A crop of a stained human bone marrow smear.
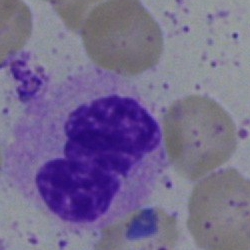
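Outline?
Roughly round; faint, indistinct border fading into background.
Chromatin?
Dark purple, clumped, small pale gaps scattered through.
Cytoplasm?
Abundant, pale lilac, fine pinkish-purple granules dusted evenly throughout.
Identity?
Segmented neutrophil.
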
